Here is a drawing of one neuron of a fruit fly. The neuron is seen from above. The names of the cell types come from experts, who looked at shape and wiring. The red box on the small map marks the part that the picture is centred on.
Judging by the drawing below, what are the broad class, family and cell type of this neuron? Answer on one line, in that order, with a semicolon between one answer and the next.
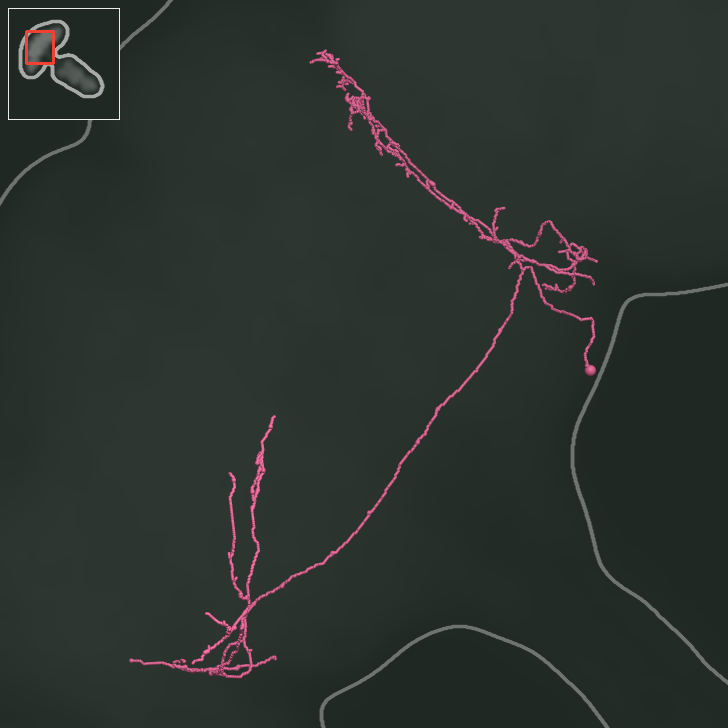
central-brain intrinsic neuron; hemilineage DM6_ventral; CB3140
